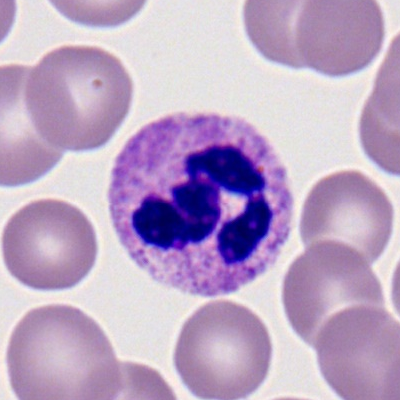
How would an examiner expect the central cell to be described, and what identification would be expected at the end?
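Cytoplasm filled with fine, small lilac granules. Outline round and smooth. Nucleus split into several separate lobes joined by narrow connections; no nucleoli seen. Name: segmented neutrophil.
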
